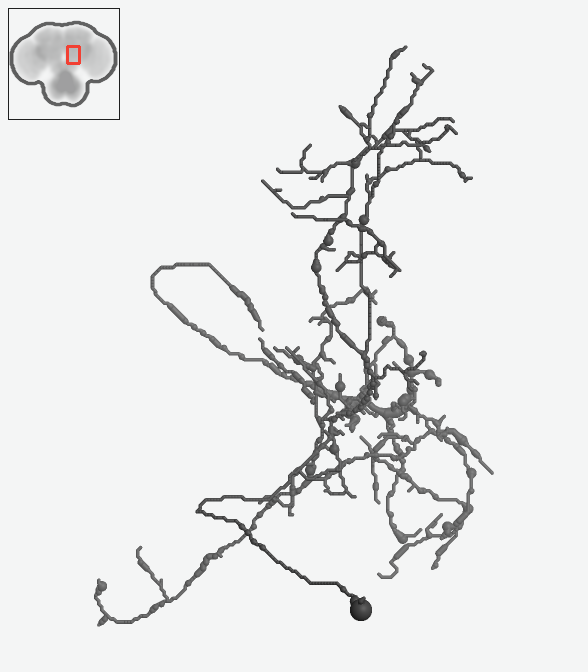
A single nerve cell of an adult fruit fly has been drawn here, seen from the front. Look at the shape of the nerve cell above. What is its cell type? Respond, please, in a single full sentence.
This neuron falls under the cell type PS077.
